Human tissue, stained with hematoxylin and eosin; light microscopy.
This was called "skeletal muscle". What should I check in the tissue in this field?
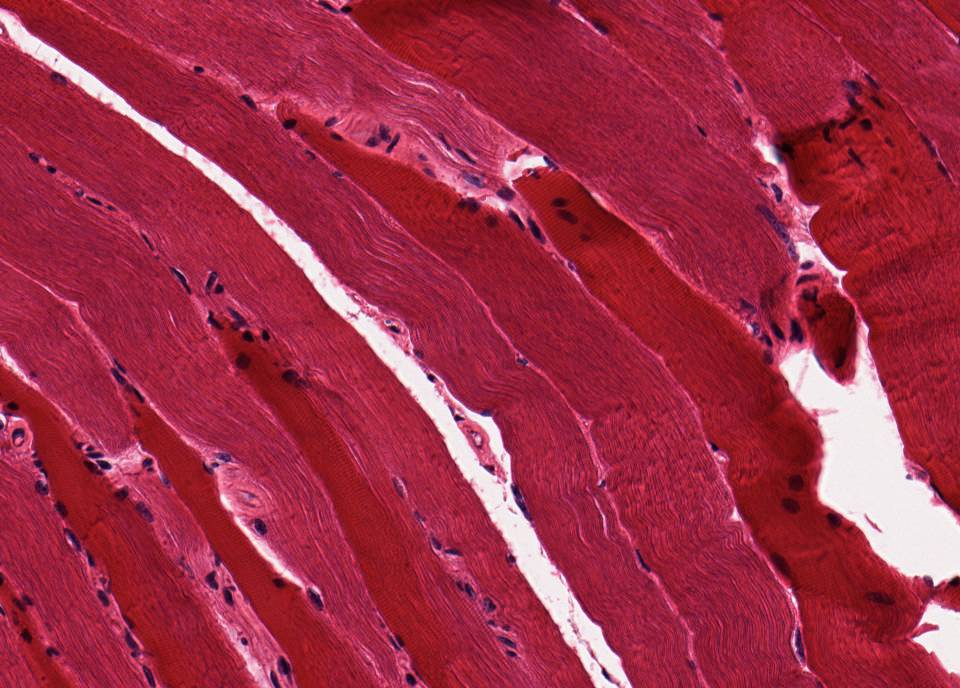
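Taking this as skeletal muscle, the first thing I notice is fine transverse cross-striations running across the fibres.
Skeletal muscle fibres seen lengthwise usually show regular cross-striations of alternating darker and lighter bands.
Then the nuclei: dark and elongated, they sit at the edges of the fibres, not in their centres.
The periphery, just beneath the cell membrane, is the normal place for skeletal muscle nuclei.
The fibres also lie side by side, none branching or joining another.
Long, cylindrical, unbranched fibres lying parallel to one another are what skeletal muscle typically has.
Between the fibres there are only thin strands of connective tissue with small spindle-shaped nuclei.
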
